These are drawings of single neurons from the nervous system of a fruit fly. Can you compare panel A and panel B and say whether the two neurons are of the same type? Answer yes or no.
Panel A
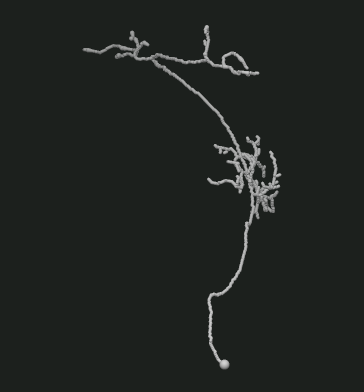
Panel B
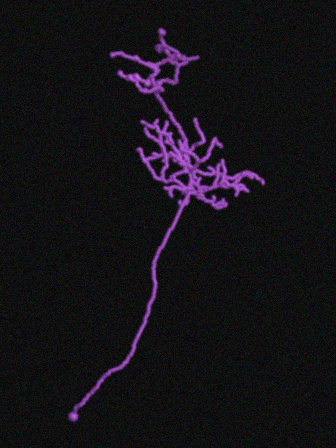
yes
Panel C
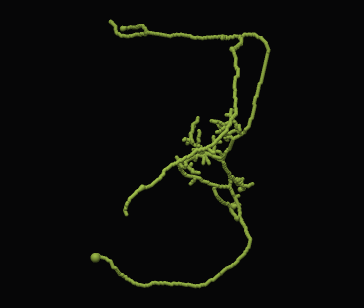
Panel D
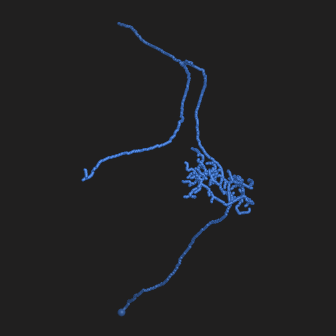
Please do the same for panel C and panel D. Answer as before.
yes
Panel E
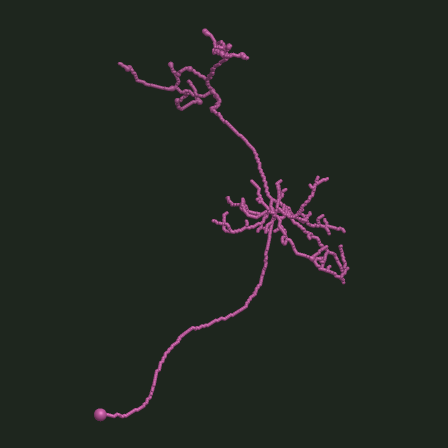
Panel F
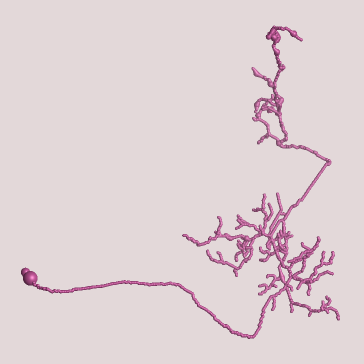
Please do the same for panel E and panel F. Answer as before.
yes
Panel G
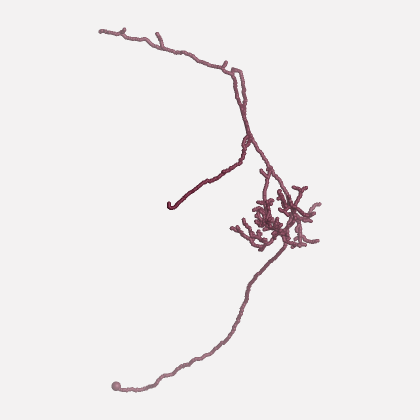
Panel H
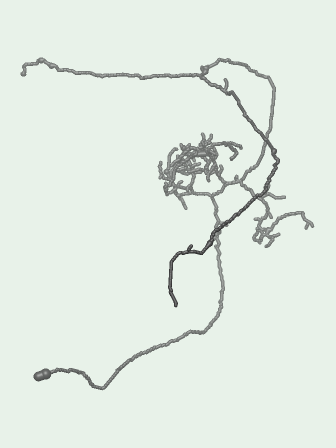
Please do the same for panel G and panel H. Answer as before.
yes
